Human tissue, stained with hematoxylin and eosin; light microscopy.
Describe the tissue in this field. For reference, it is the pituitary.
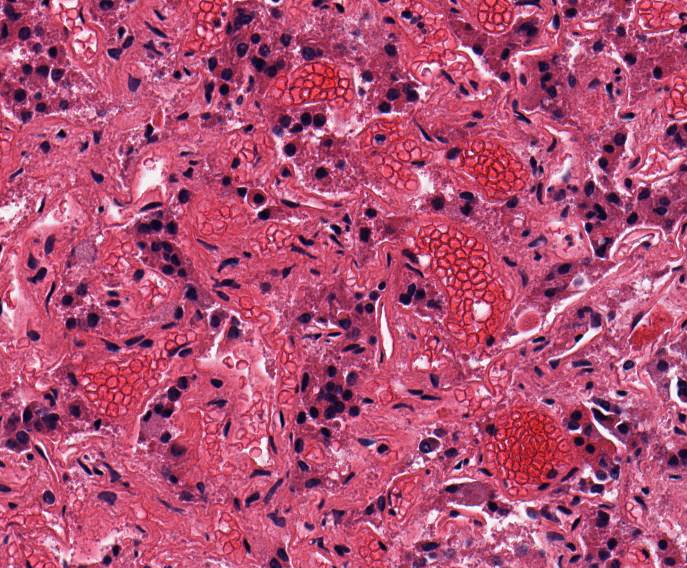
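First, the vessels: many small ones, packed with red blood cells, are scattered across the whole field in a pink stroma. Second, their contents: the red blood cells in the lumina are tightly crowded and pressed into polygonal shapes. Third, the lining: flattened endothelial cells with thin dark nuclei sit at the vessel rims. Fourth, the stroma: it holds many small dark nuclei, some round, some spindle-shaped.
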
